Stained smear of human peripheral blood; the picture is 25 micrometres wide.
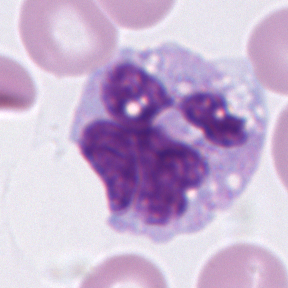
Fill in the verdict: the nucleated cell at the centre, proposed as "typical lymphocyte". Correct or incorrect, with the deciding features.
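Verdict: monocyte, not typical lymphocyte. Size first: about 17 micrometres across.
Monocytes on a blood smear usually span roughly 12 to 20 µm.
Fits monocyte. Nucleus in 2 separate pieces filling about 50% of the cell's area: larger piece left and lower, irregular with deep folds and notches; smaller piece upper right.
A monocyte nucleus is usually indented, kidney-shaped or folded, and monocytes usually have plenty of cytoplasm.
Folds and cytoplasm share favour monocyte. Cytoplasm pale lilac-grey, without coarse orange-red granules.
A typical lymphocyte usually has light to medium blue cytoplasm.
Lilac-grey tint goes against typical lymphocyte. No nucleoli in either nuclear piece; outline roughly round, edge slightly uneven.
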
